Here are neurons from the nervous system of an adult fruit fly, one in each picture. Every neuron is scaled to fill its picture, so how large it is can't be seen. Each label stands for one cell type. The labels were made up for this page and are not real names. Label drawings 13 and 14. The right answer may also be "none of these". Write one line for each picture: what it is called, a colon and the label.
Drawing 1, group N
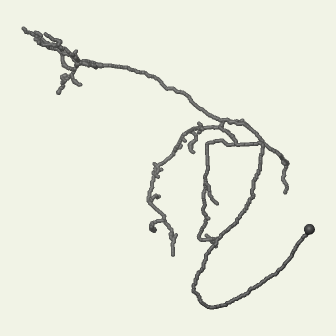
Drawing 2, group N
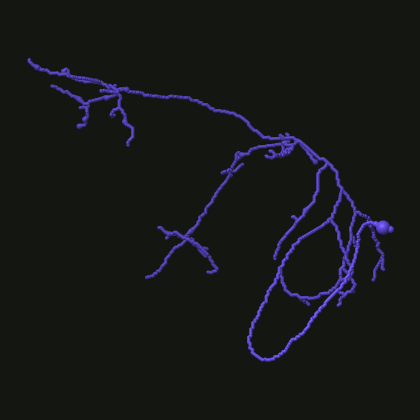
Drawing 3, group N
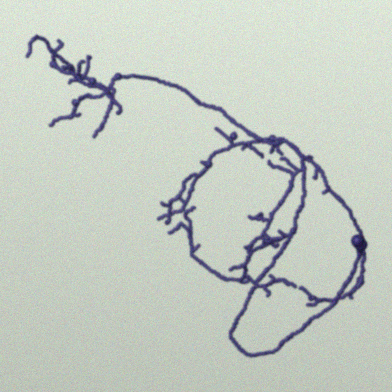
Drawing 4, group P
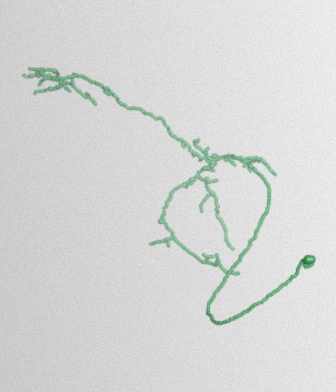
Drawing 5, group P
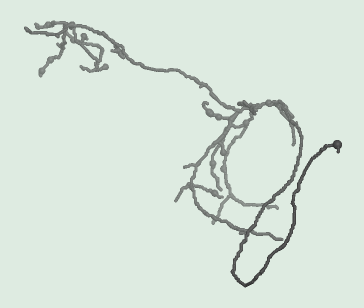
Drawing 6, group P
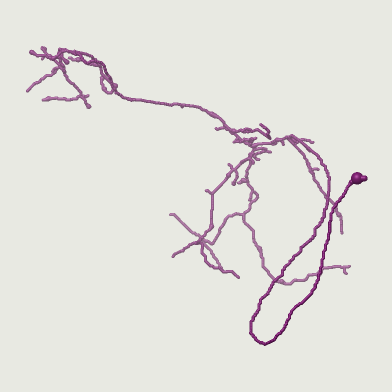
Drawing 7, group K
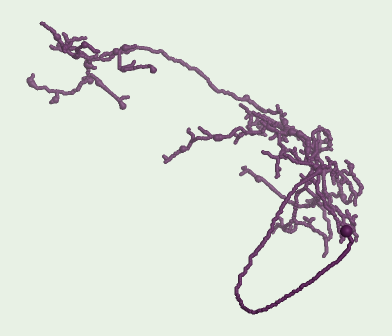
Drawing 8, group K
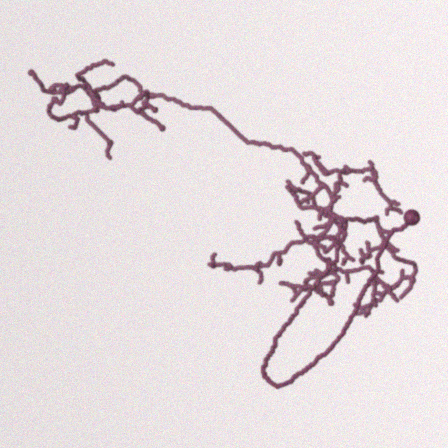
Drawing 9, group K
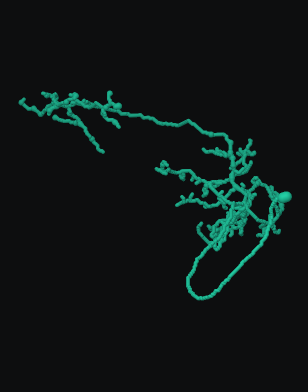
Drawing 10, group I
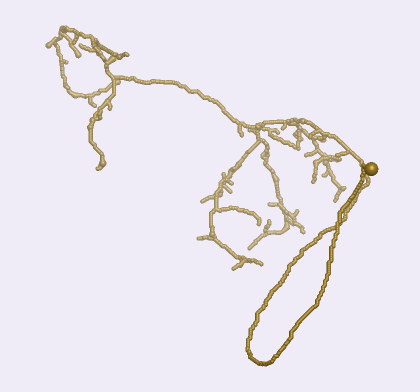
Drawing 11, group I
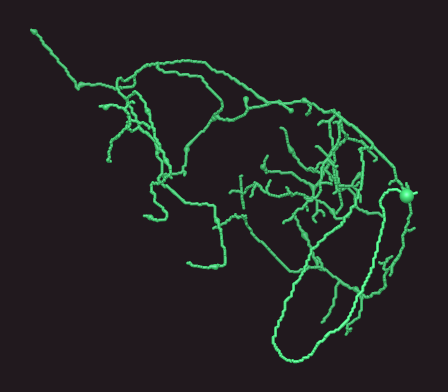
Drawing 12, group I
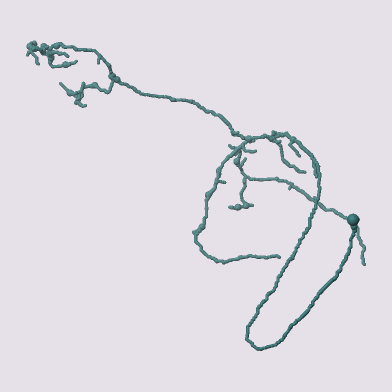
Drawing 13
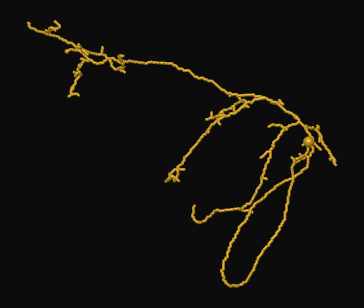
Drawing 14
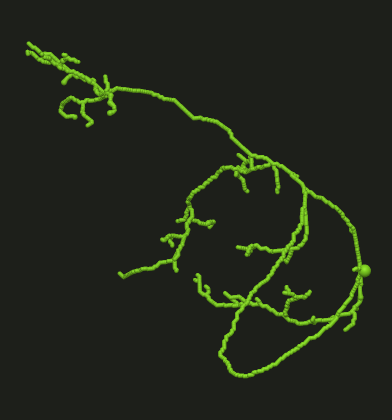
13: group N
14: group N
